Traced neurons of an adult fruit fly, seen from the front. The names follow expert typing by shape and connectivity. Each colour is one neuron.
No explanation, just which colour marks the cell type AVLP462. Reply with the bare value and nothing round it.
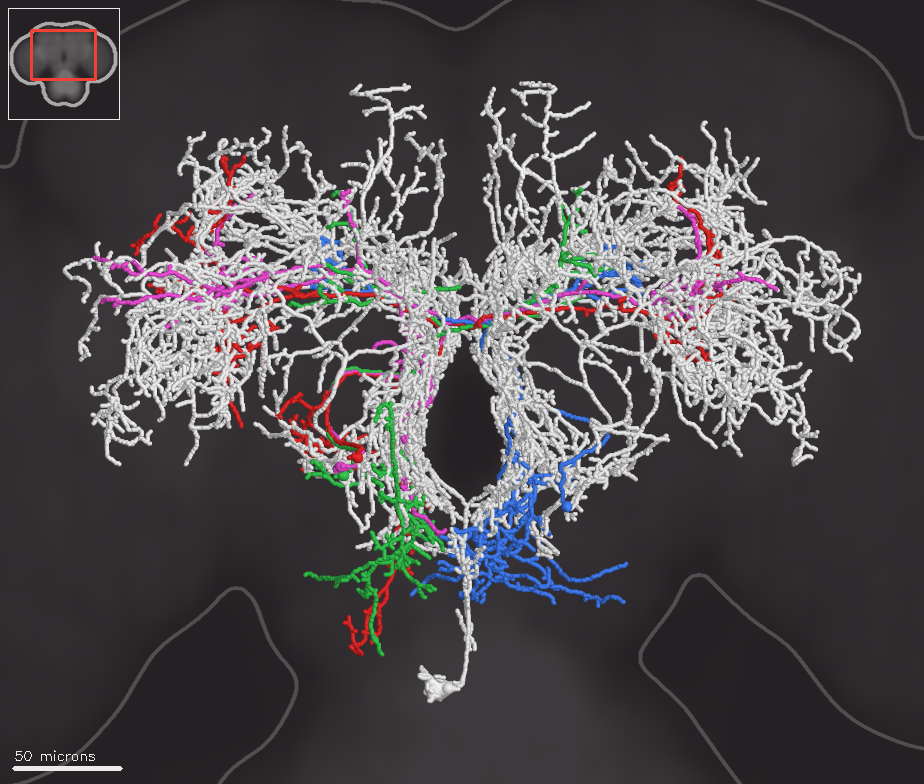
magenta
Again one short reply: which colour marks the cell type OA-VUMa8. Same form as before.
white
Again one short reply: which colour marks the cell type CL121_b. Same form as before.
blue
